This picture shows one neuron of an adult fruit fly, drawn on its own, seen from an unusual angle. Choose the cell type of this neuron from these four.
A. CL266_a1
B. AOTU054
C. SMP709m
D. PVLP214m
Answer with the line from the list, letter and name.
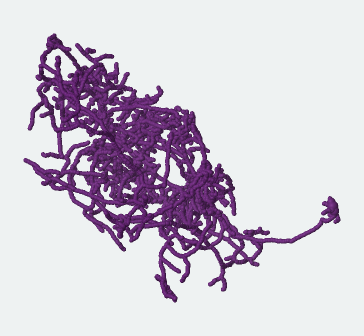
C. SMP709m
